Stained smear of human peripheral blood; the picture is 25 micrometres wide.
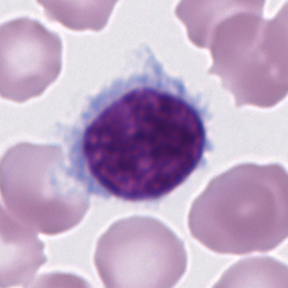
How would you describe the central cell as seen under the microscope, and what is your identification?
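Look at the edge of this one: its border is covered in lots of fine projections, almost like hairs. The nucleus is more or less round, with no lobes and no deep indentation. There are no distinct nucleoli in it, and the cytoplasm shows no granules. This is a hairy cell.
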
